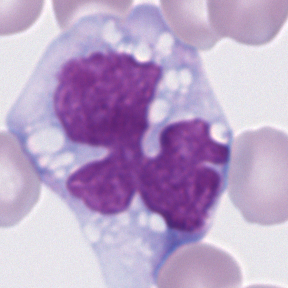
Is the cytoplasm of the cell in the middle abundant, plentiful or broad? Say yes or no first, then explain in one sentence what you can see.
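Yes. The cytoplasm is abundant and takes up a large share of the cell.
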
